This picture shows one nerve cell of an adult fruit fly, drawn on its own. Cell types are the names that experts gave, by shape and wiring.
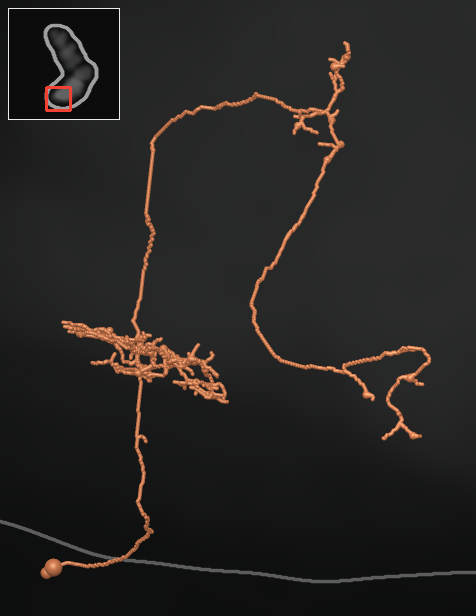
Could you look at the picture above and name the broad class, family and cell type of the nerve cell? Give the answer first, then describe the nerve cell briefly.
This is a visual projection neuron. Its family is MeTu. It is of cell type MeTu4a. The cell body is at the lower left of the picture. The picture shows dozens of branch ends.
